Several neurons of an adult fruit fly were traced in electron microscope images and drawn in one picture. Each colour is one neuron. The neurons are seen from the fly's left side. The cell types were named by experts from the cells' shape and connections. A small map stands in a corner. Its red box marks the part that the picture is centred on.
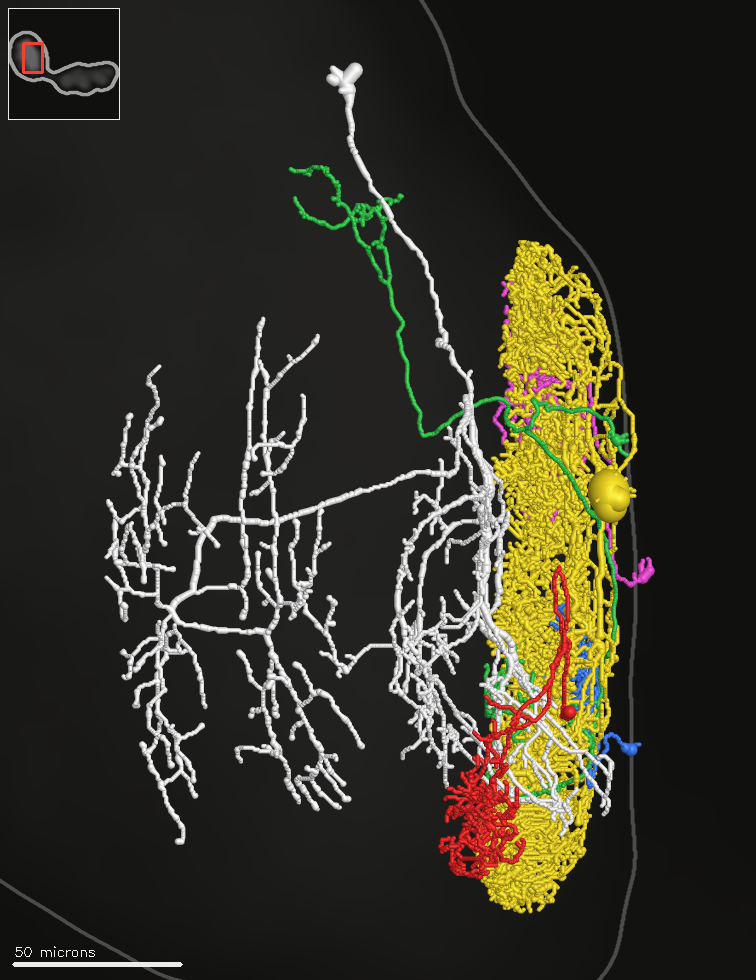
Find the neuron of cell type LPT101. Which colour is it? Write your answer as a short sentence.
The colour is green.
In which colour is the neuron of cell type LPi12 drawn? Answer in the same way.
The colour is yellow.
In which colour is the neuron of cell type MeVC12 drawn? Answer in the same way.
The colour is white.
